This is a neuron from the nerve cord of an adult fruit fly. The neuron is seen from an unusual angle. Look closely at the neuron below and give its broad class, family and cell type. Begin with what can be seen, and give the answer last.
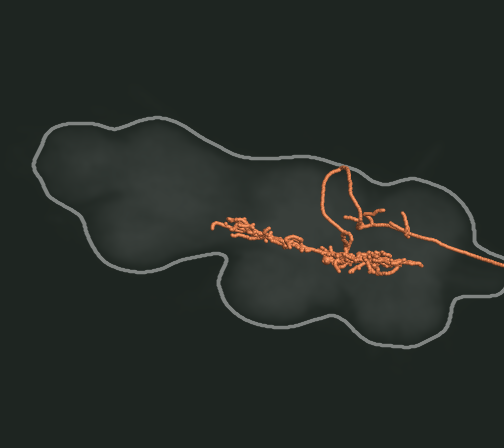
As drawn here it is more than twice as wide as it is tall. This is an ascending neuron. Its family is hemilineage 02A. Its cell type is AN02A009.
